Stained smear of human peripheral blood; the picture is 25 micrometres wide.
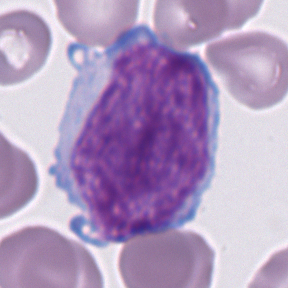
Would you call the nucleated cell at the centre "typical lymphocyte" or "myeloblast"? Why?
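Myeloblast. Size is the deciding point: cell about 20 by 14 micrometres.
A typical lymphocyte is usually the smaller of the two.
Also noted: nucleus a single oval mass without lobes, about 18 by 12 micrometres, filling about 70% of the cell's area. Cytoplasm pale blue, its rim wider left of the nucleus than right. Small rounded blebs project from the upper-left and lower-left margins.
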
